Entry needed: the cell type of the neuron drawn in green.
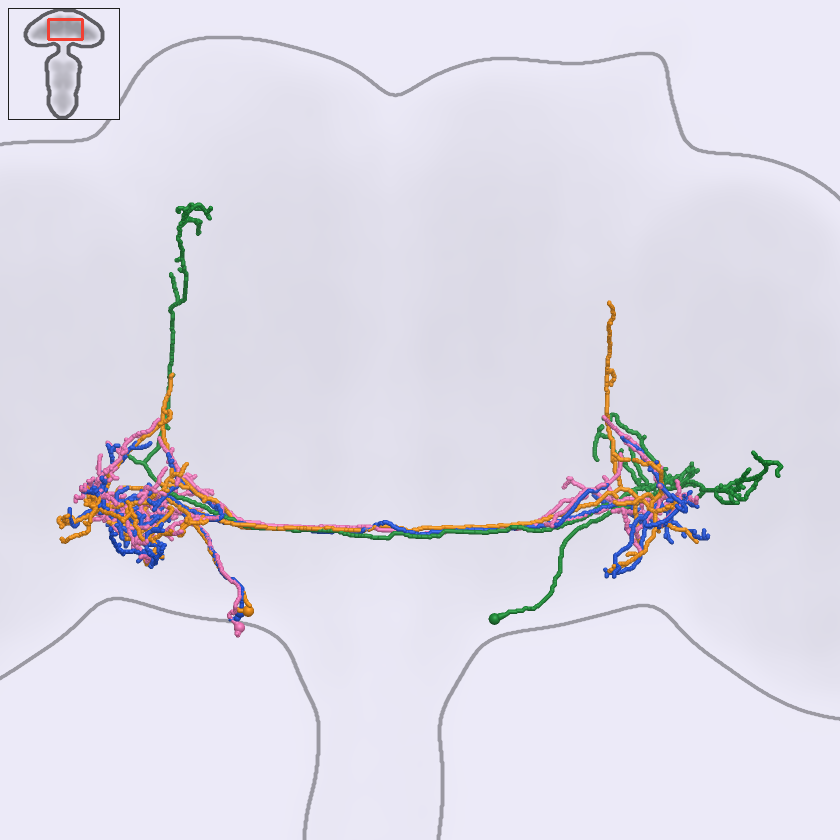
WED145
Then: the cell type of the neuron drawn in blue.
CB1983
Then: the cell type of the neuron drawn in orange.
CB1980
